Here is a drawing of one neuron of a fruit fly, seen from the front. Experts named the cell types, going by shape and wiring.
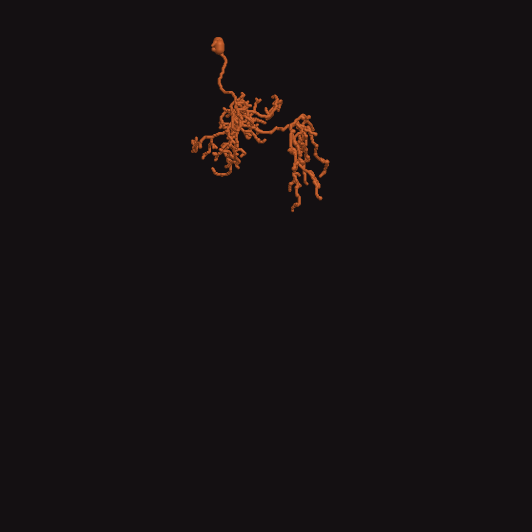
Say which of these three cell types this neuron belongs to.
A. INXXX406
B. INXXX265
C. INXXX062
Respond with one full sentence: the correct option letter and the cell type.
What the neuron is, by cell type, is INXXX406, option A.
